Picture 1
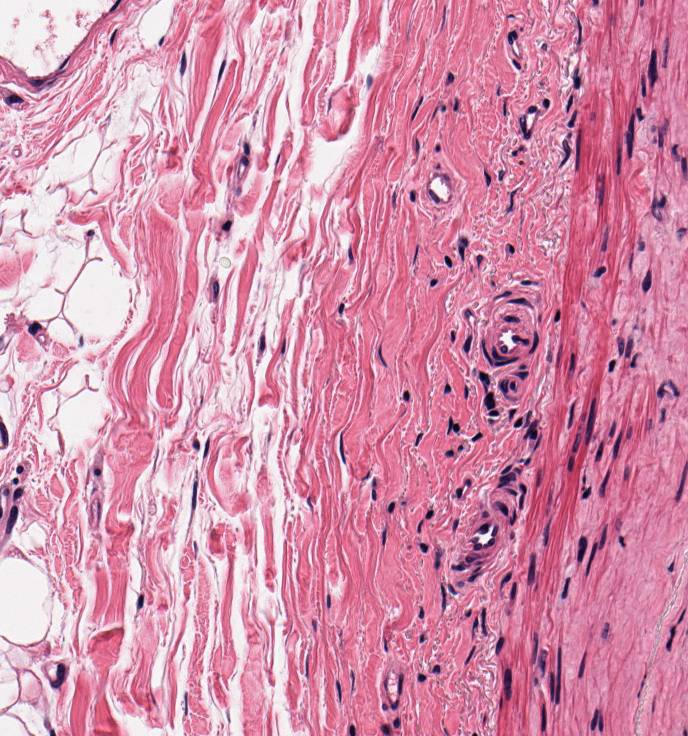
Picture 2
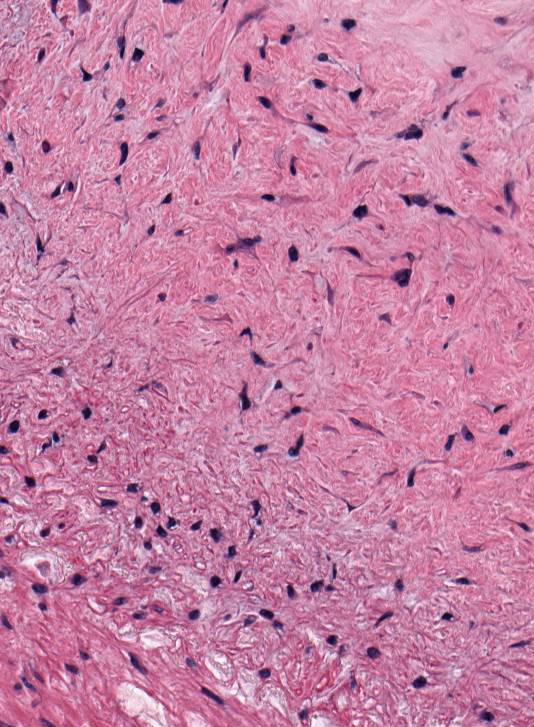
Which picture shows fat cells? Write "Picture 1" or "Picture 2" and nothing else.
Picture 1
